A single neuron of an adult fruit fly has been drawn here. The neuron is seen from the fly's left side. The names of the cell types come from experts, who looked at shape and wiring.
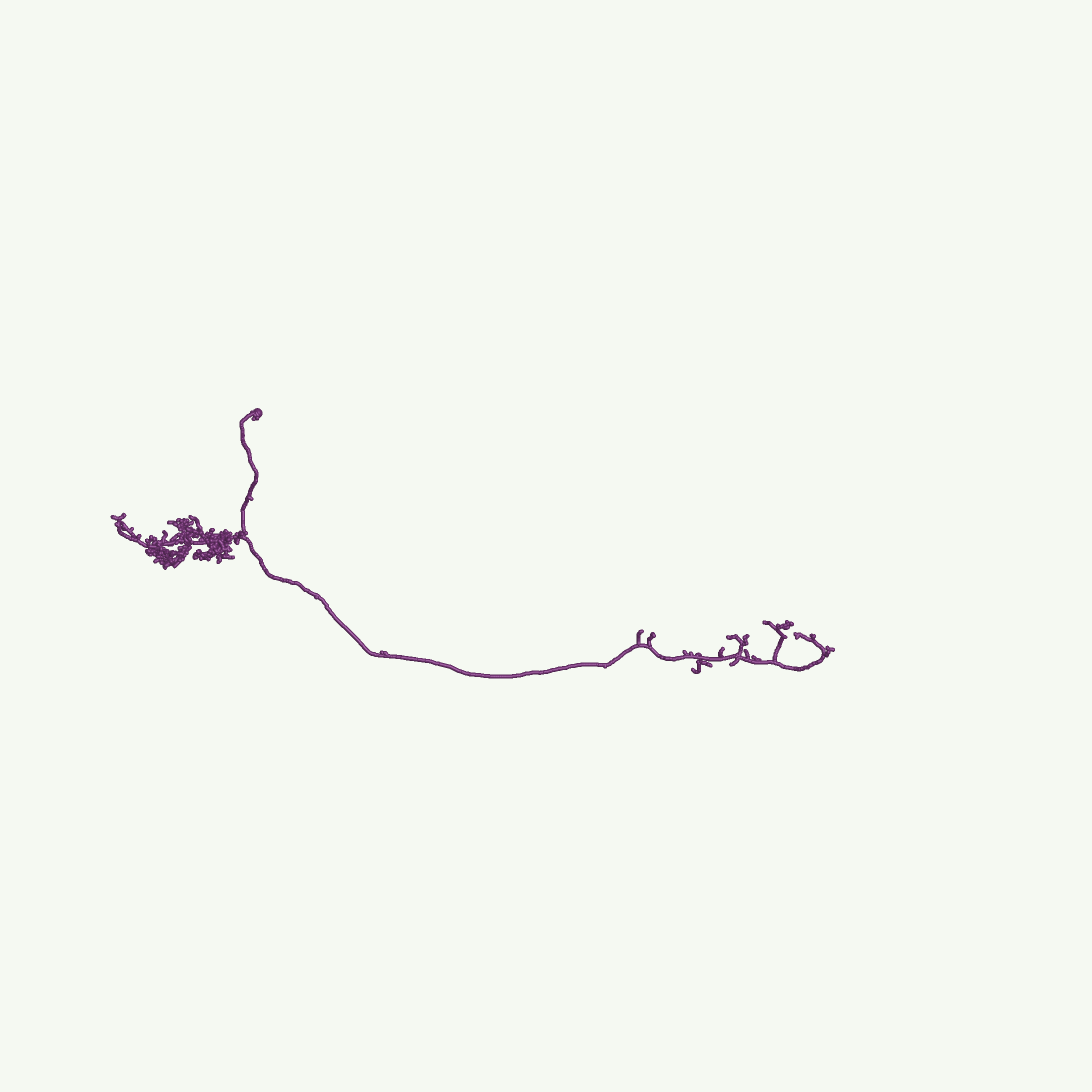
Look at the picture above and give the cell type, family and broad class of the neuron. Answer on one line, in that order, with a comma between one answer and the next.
DNp33, DNp, descending neuron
